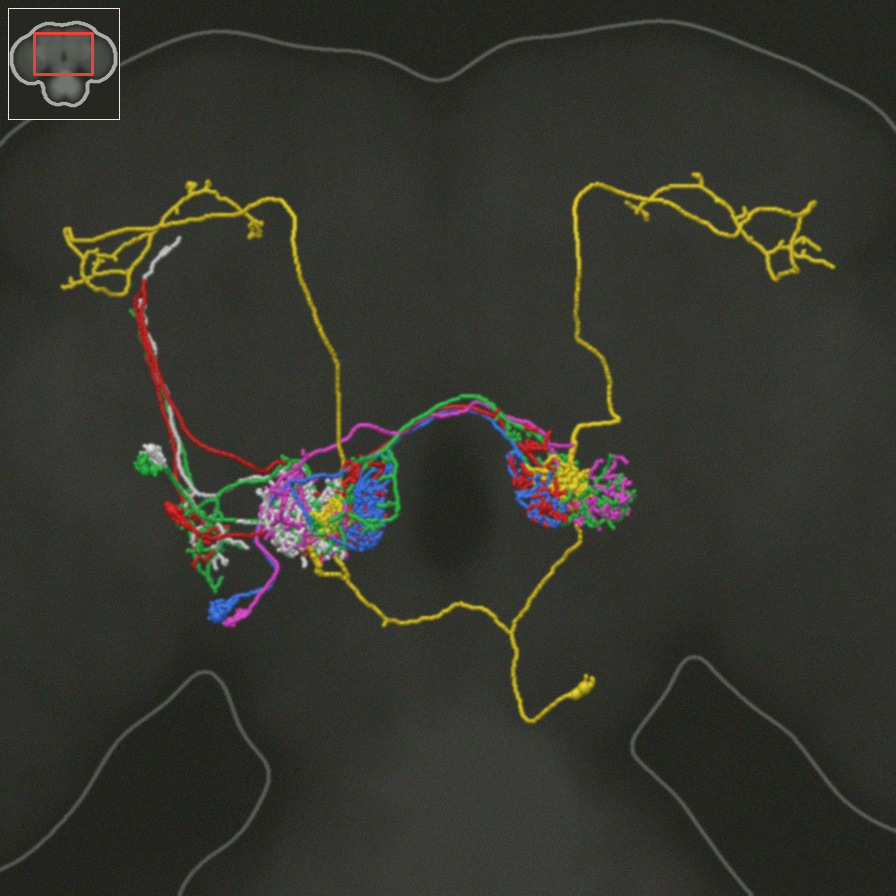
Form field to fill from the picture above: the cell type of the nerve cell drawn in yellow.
VP1d_il2PN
